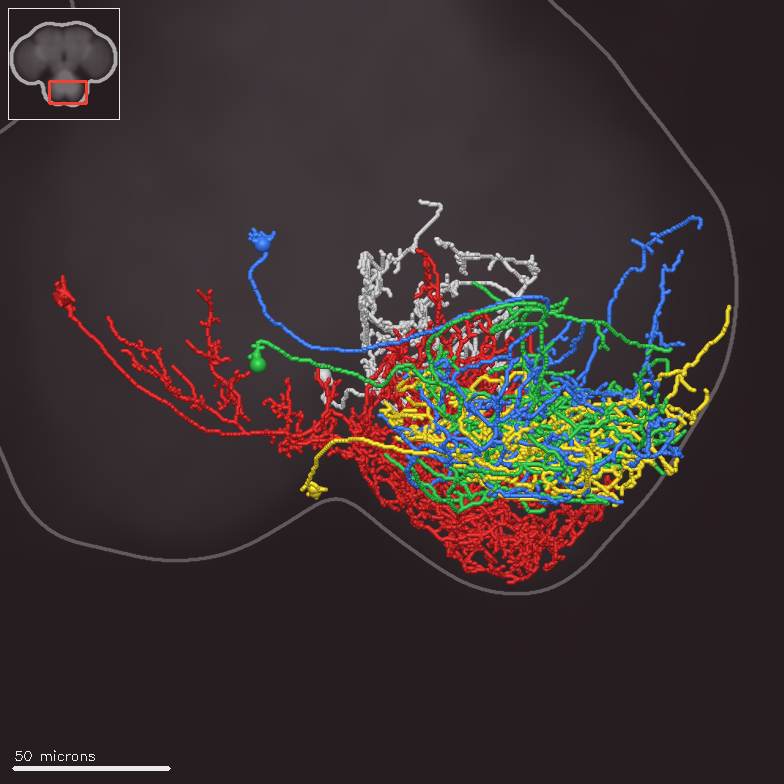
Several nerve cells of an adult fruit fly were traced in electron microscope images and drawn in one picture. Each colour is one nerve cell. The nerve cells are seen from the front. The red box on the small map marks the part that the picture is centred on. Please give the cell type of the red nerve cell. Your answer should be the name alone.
IN09B005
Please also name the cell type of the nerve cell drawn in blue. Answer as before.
IN01A039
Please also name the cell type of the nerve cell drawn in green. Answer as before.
IN01A032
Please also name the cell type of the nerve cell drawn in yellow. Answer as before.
IN13B026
